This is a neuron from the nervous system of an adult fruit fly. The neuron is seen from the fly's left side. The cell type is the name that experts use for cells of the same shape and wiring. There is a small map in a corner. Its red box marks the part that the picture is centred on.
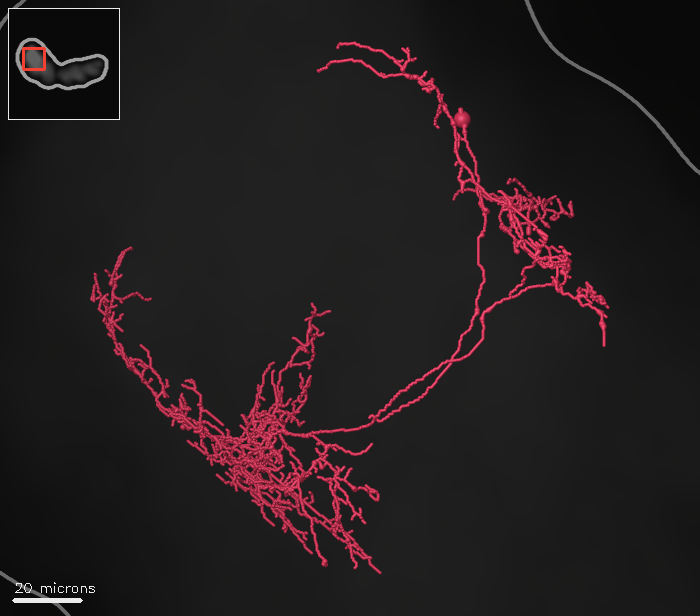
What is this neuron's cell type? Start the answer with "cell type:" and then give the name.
cell type: ATL027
